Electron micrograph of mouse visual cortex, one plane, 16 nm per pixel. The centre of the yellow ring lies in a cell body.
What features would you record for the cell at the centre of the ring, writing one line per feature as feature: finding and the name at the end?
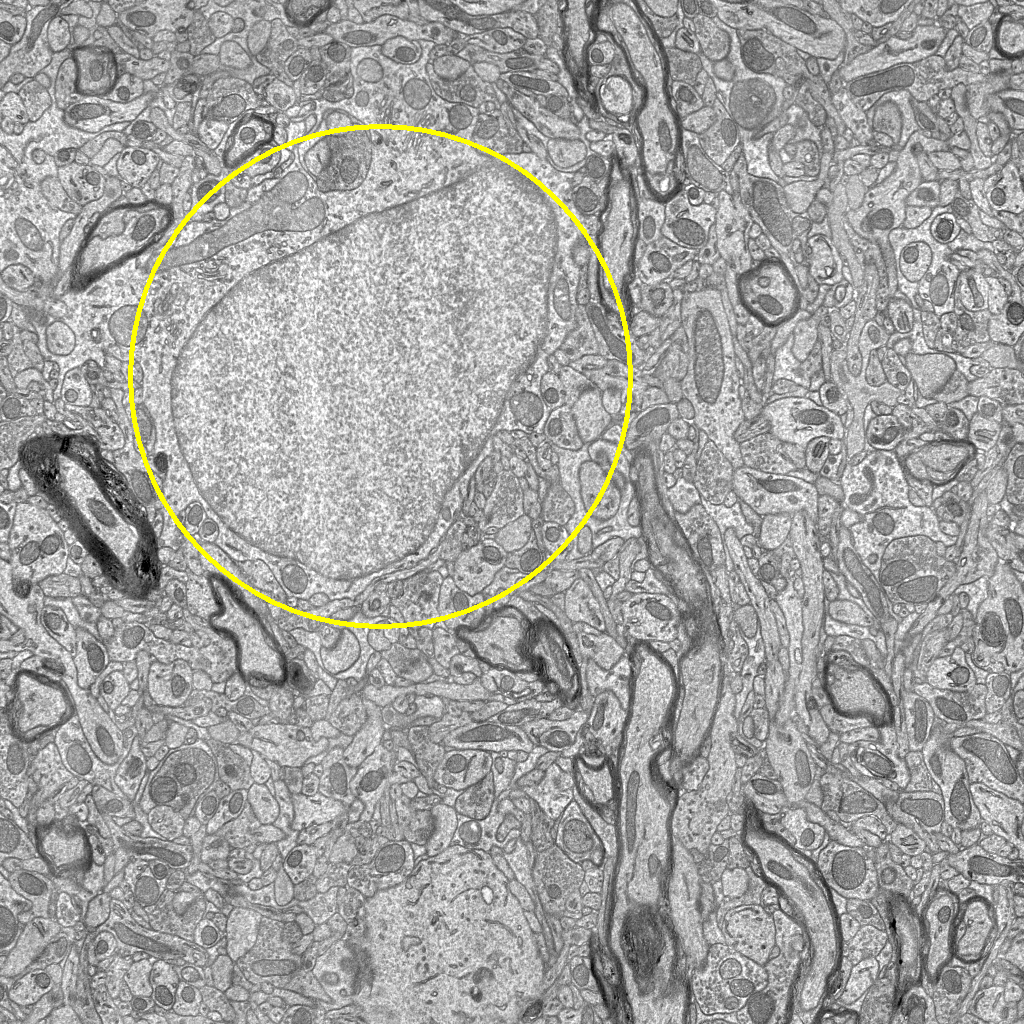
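Nucleus: large, rounded, upper edge nearly straight and diagonal
Outline: complete, traceable all round
Envelope: smooth, no deep infoldings
Chromatin: pale, finely dispersed, no thick dark band along the envelope
Name: astrocyte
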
